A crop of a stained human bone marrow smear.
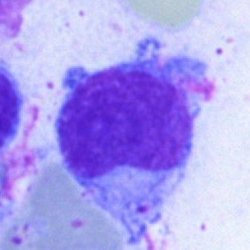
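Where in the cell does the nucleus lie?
Toward the upper part.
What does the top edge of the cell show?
Small bud-like cytoplasmic projections stick out along it.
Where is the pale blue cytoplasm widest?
In the band below the nucleus.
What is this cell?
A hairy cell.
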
